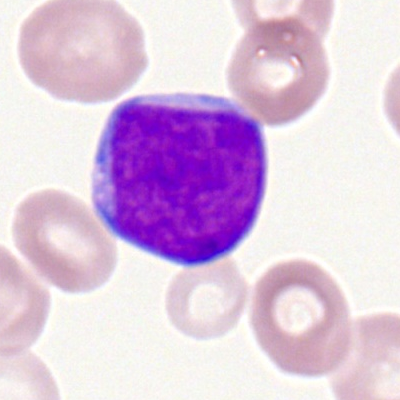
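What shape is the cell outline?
Roughly squarish, with rounded corners.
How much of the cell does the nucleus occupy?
Nearly all of it.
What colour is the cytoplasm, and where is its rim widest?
Blue; the thin rim is widest on the left side.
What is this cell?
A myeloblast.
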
